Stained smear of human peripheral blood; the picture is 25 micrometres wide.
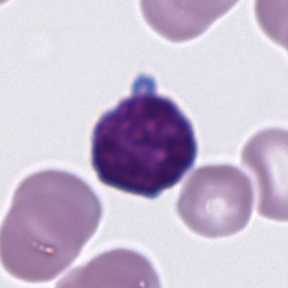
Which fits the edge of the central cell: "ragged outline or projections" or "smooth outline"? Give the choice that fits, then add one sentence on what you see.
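Ragged outline or projections. A single small pale-blue bleb projects from the top of the cell.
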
